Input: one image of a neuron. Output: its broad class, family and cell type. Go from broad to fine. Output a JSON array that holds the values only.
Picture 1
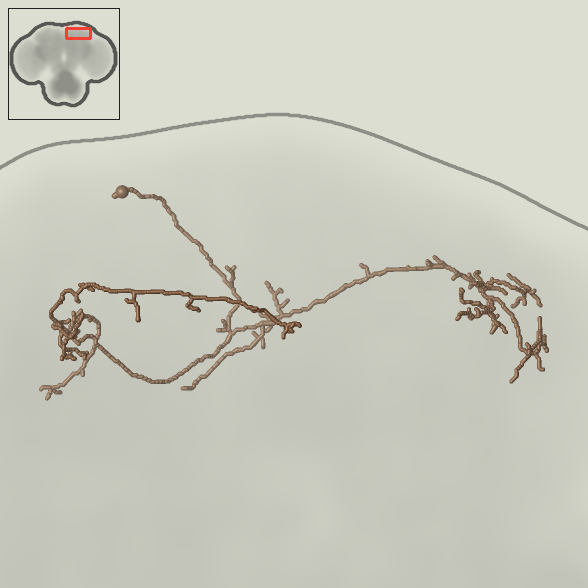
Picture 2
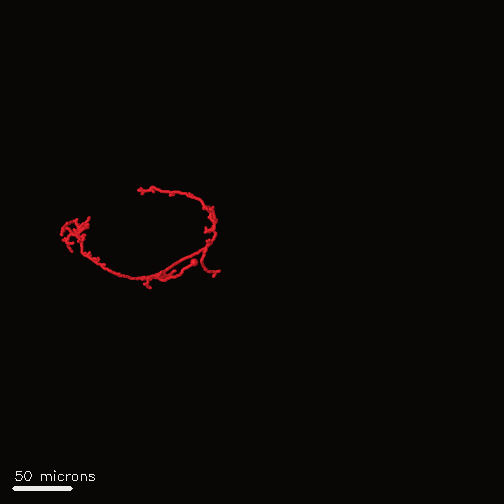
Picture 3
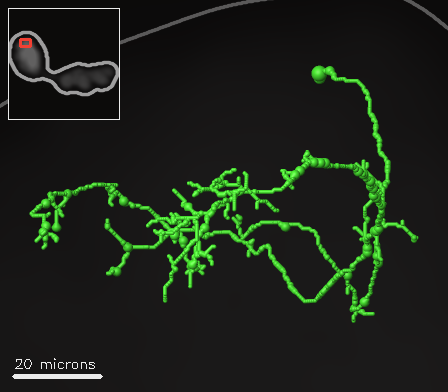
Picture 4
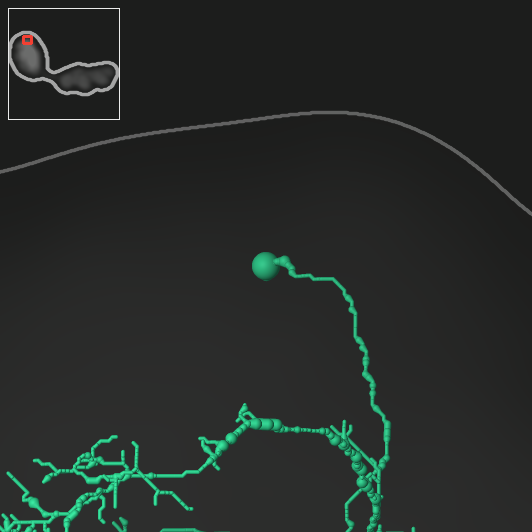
["central-brain intrinsic neuron", "hemilineage SMPpd1", "CB1627"]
